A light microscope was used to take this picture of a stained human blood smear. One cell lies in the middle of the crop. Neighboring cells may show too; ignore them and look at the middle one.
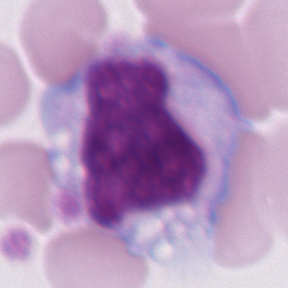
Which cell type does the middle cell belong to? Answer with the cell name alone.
monocyte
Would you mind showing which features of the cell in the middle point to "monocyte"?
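Start with the nucleus, which sits toward the left side of the cell. Now follow the cytoplasm: it is pale grey-blue, and its widest band lies to the right of the nucleus. Below the nucleus, clear vacuoles cluster together in the cytoplasm. The cell is a monocyte.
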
